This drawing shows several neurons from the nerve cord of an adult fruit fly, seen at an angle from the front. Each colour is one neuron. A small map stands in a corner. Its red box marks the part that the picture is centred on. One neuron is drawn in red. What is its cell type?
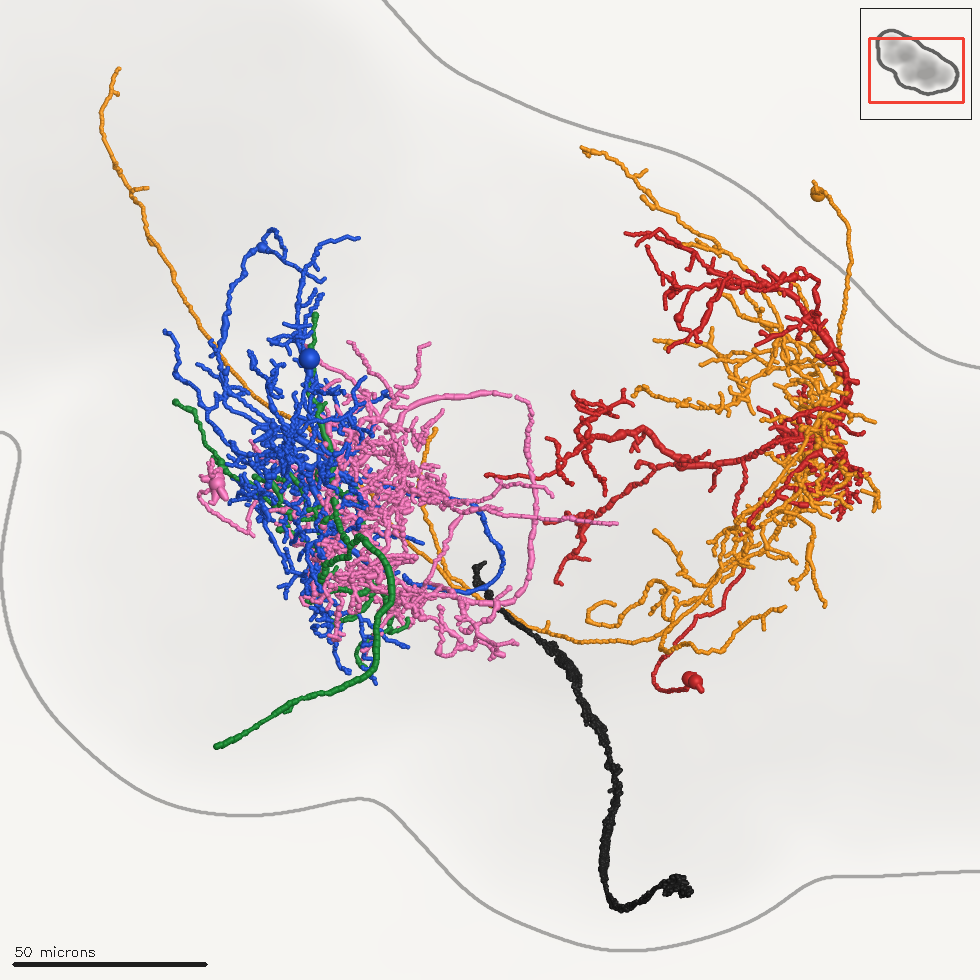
IN13A022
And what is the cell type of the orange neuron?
IN17A093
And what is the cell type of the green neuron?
SNpp09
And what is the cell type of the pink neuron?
IN17B015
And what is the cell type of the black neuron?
SNpp17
